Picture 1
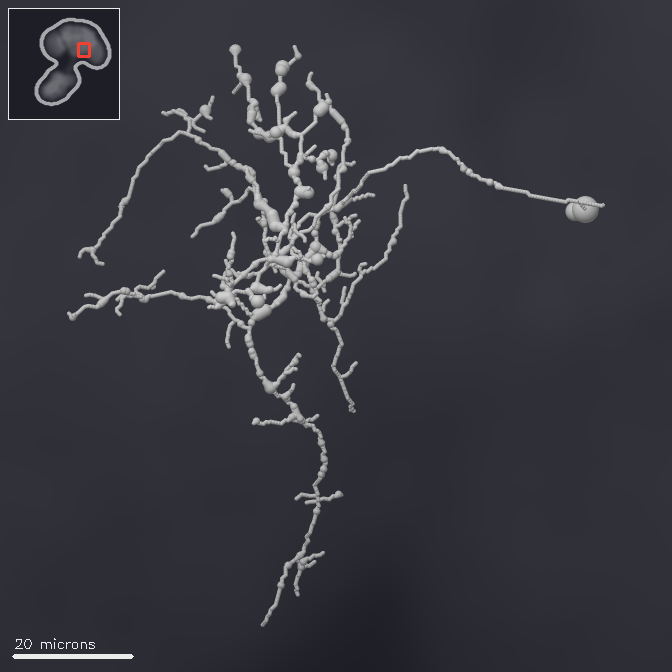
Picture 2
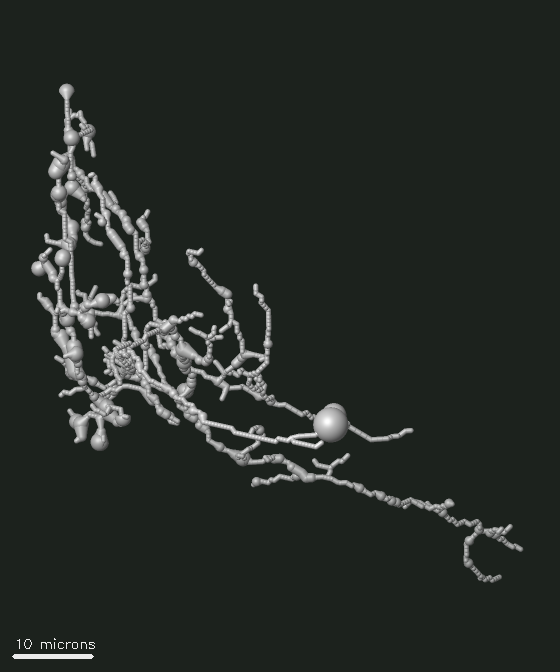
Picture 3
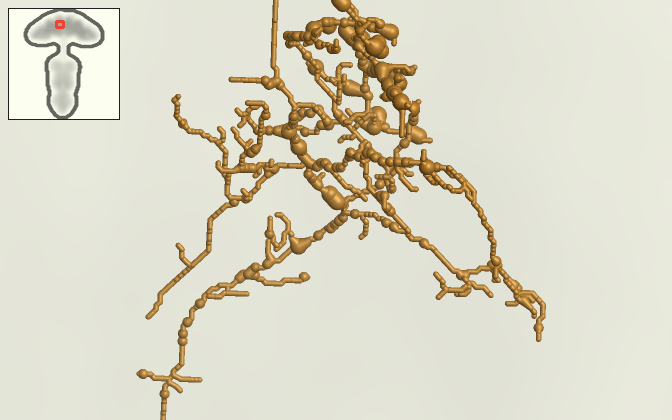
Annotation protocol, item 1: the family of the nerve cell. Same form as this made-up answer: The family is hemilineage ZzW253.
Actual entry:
The family is hemilineage TRdl_b.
